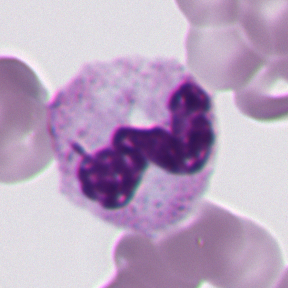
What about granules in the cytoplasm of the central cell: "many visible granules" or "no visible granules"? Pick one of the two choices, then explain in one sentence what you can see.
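Many visible granules. Fine pinkish-violet granules are scattered throughout the cytoplasm.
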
